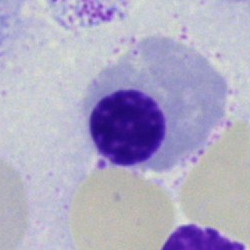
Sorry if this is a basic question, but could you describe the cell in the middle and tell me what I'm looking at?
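Notice first that the outline is irregular, somewhat angular rather than smoothly round. Look inside the nucleus: no nucleoli show. The cytoplasm is abundant and pale grey-blue, reaching mainly toward the upper right of the nucleus. What you are looking at is an erythroblast.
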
